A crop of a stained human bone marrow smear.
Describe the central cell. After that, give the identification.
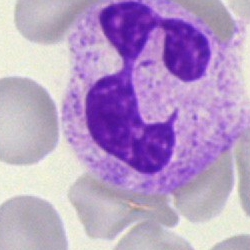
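Nucleus split into separate lobes linked by a thin strand; no nucleoli visible. Outline roughly round, smooth. Fine violet granules scattered throughout cytoplasm. Conclusion: segmented neutrophil.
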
